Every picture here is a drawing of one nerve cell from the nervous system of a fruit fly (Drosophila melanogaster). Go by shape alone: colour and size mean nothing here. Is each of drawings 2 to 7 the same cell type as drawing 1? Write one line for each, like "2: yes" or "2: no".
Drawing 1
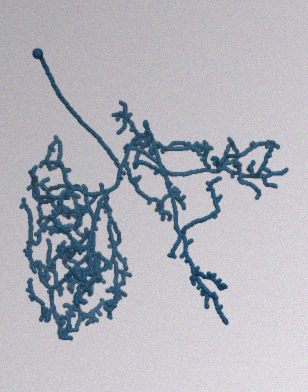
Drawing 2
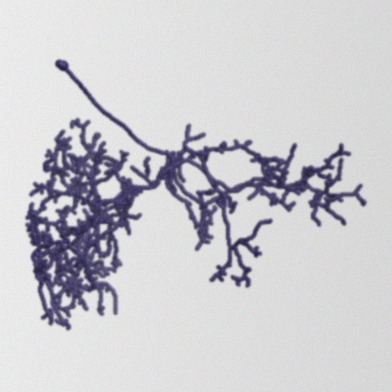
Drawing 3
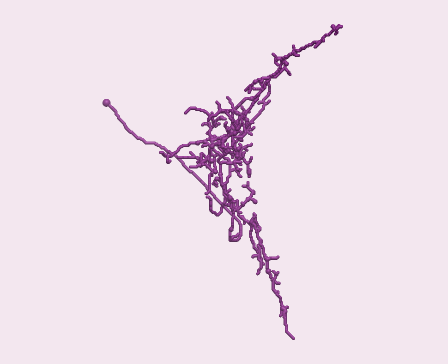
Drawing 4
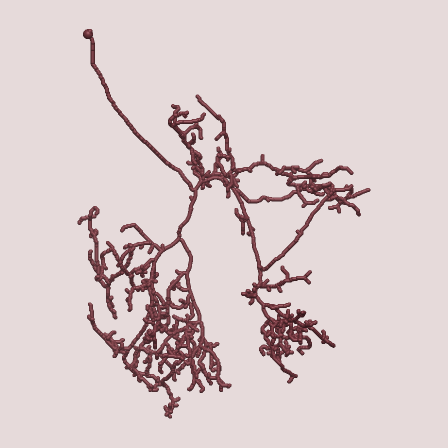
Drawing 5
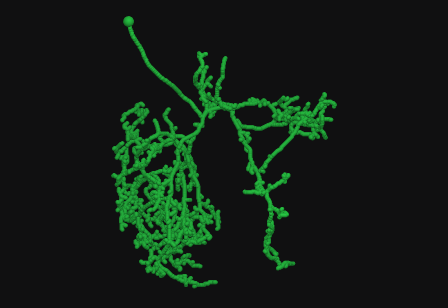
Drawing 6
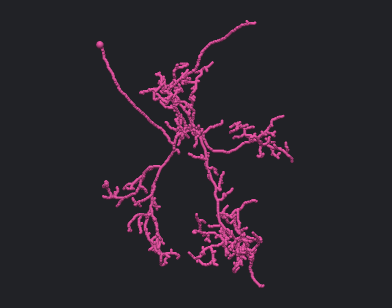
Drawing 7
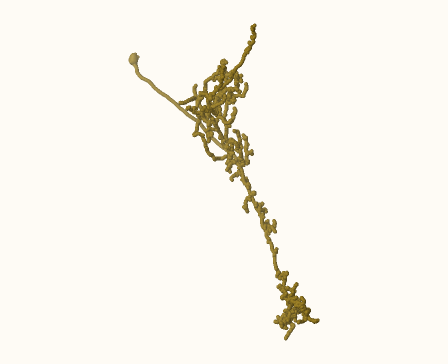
2: yes
3: no
4: yes
5: yes
6: yes
7: no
